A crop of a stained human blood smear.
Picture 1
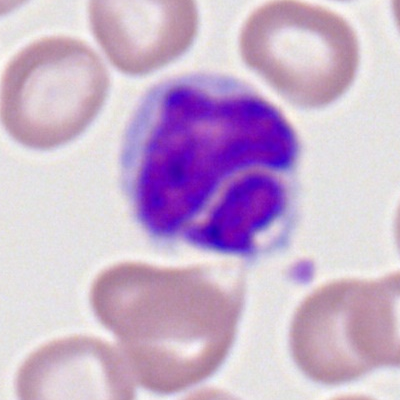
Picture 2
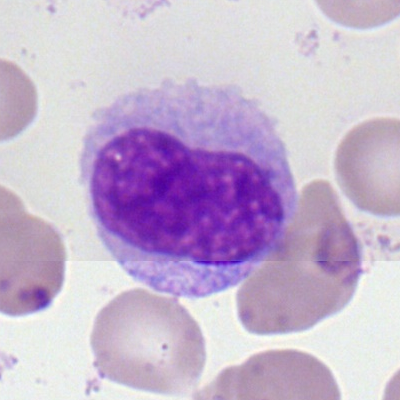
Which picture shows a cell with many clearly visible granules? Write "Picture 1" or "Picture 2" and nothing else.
Picture 2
